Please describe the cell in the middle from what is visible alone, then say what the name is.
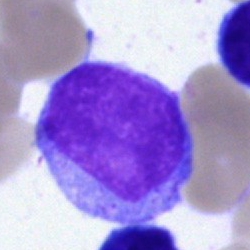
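Nucleus fills upper part of cell; lower border nearly straight. Chromatin finely granular, evenly spread, no coarse dark clumps. Cytoplasm pale blue, forming a crescent below nucleus. Blast.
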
